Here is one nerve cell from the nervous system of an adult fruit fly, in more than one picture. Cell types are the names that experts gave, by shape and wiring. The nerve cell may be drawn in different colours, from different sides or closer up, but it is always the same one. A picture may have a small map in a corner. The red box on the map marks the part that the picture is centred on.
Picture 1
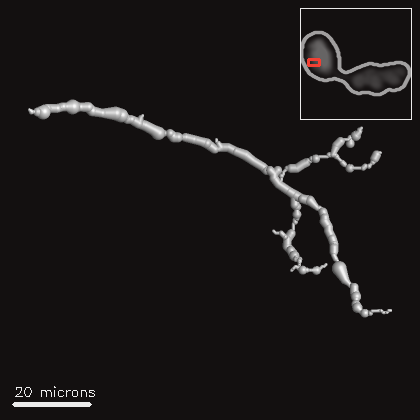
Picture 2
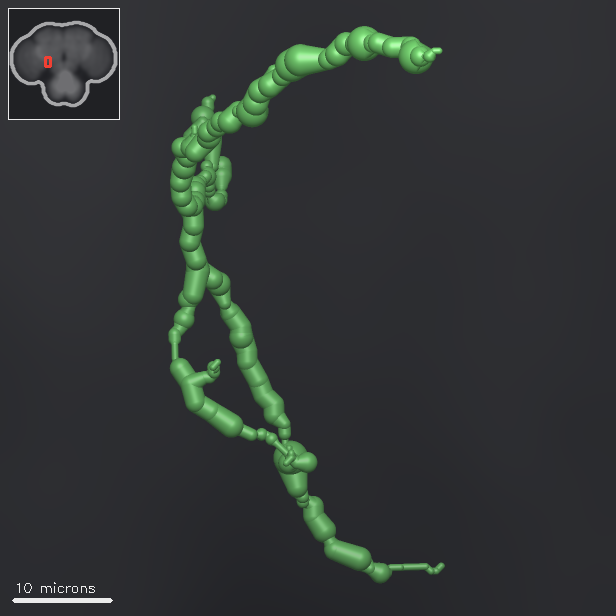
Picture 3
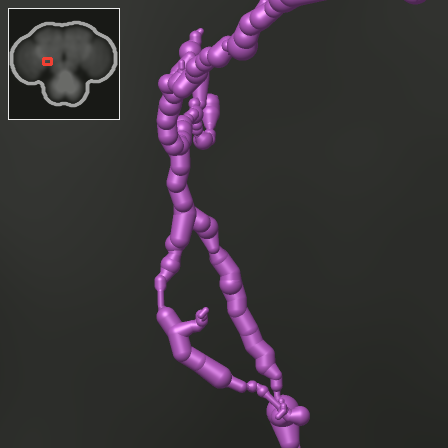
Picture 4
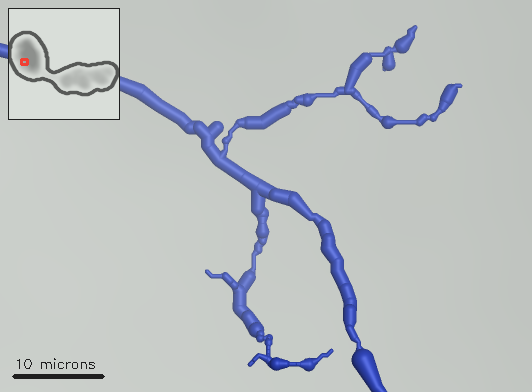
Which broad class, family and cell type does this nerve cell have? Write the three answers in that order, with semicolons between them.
sensory neuron entering the brain; class mechanosensory; JO-A2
